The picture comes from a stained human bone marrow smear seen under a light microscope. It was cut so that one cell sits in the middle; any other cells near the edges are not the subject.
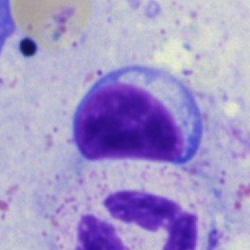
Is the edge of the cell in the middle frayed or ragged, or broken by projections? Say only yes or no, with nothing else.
No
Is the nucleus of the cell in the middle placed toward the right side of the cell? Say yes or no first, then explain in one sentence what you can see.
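No. The nucleus is a single unlobed mass set eccentrically toward the lower left of the cell.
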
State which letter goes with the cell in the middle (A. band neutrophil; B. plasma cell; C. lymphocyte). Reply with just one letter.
C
